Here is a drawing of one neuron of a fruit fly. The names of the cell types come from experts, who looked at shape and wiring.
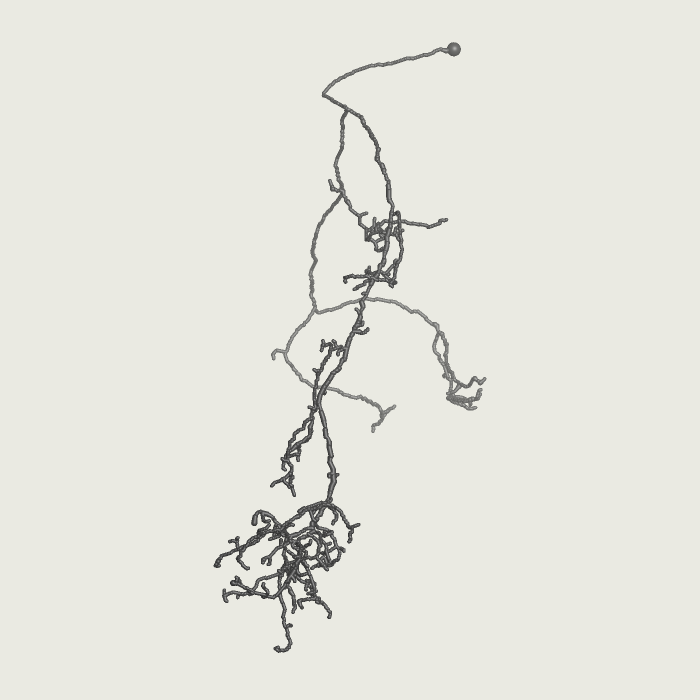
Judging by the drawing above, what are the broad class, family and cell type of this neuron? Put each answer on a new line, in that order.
central-brain intrinsic neuron
hemilineage VLPd&p1_posterior
AOTU043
